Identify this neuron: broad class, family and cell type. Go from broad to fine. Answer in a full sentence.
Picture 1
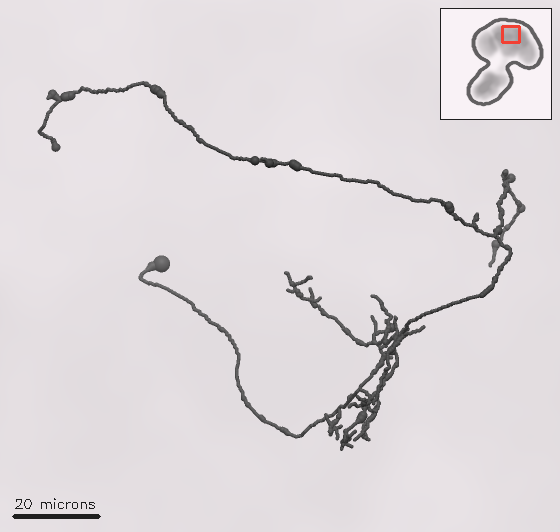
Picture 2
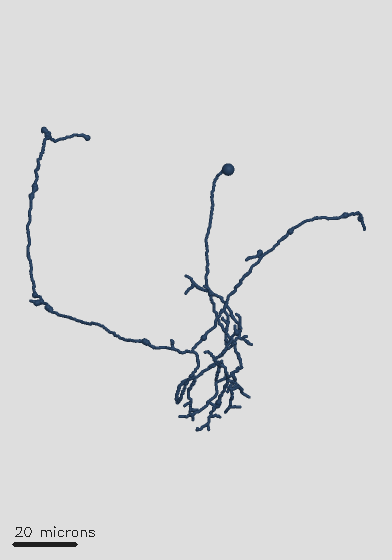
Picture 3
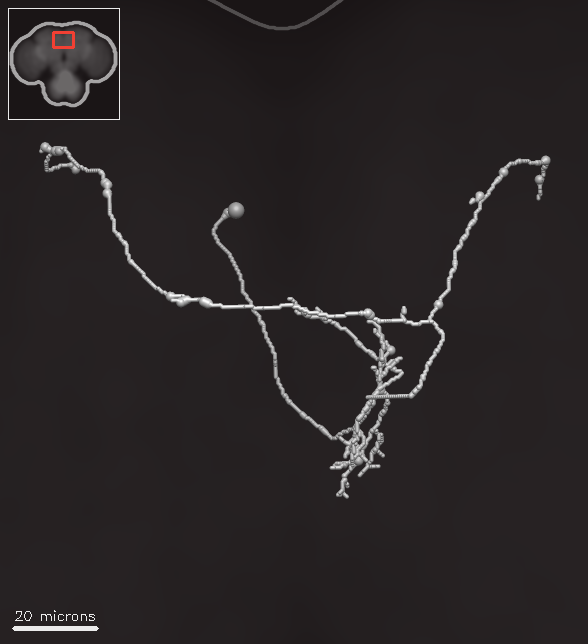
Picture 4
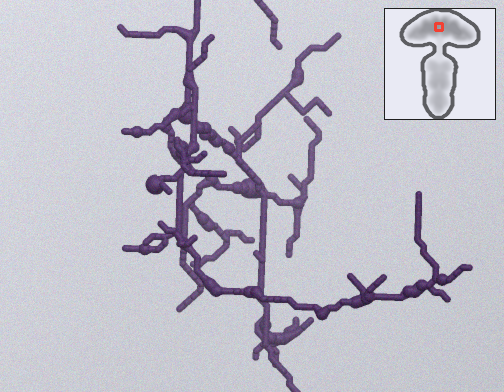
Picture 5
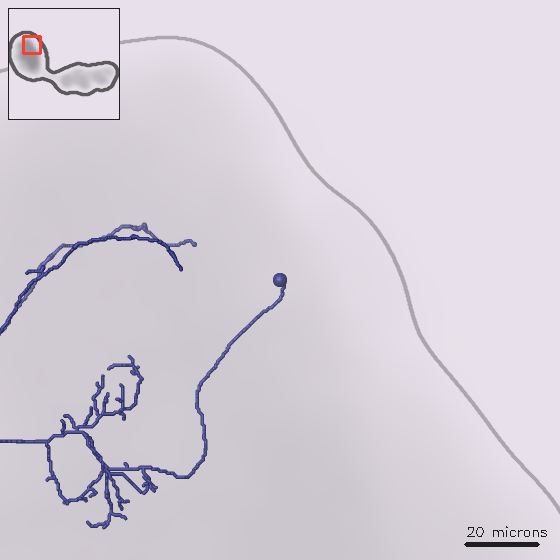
A central-brain intrinsic neuron of class CX, type FS1B_b.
